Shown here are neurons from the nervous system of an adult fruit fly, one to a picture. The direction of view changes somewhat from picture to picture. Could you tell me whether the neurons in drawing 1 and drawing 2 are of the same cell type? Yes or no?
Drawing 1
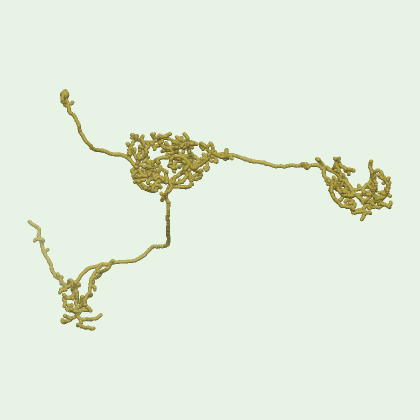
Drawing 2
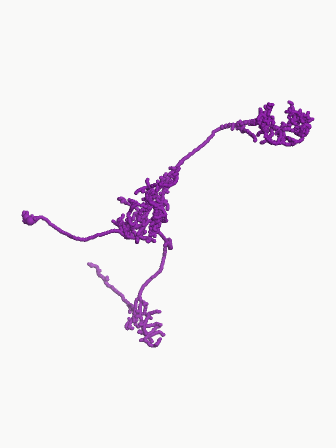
yes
